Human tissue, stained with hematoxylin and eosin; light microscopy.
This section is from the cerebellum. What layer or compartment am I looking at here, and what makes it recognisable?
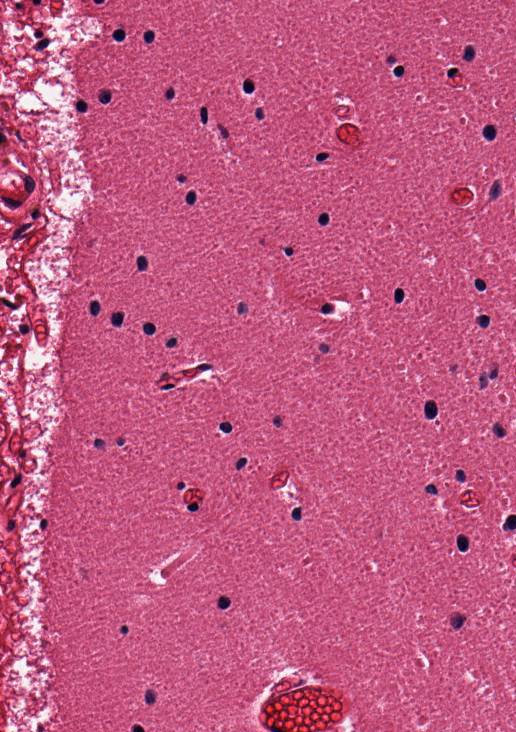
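That's the molecular layer. Apart from a narrow loose band down the left edge, it's broad, uniform pink tissue, a finely granular and fibrillar matrix without distinct fibre bundles. Small round dark-blue nuclei with little visible cytoplasm are scattered sparsely and fairly evenly through it.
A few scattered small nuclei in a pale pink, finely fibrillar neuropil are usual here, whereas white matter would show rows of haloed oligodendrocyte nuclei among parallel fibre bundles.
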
